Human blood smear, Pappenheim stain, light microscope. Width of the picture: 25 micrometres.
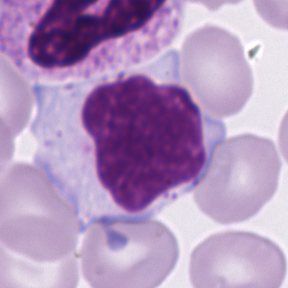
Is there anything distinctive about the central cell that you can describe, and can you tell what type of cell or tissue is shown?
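First, the nucleus: its outline is irregular and angular, with several shallow notches, and no nucleolus is visible. Next, the cytoplasm: most of it lies to the left of the nucleus, and a few small purple granules are scattered through it. Finally, the name: this is a large granular lymphocyte.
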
